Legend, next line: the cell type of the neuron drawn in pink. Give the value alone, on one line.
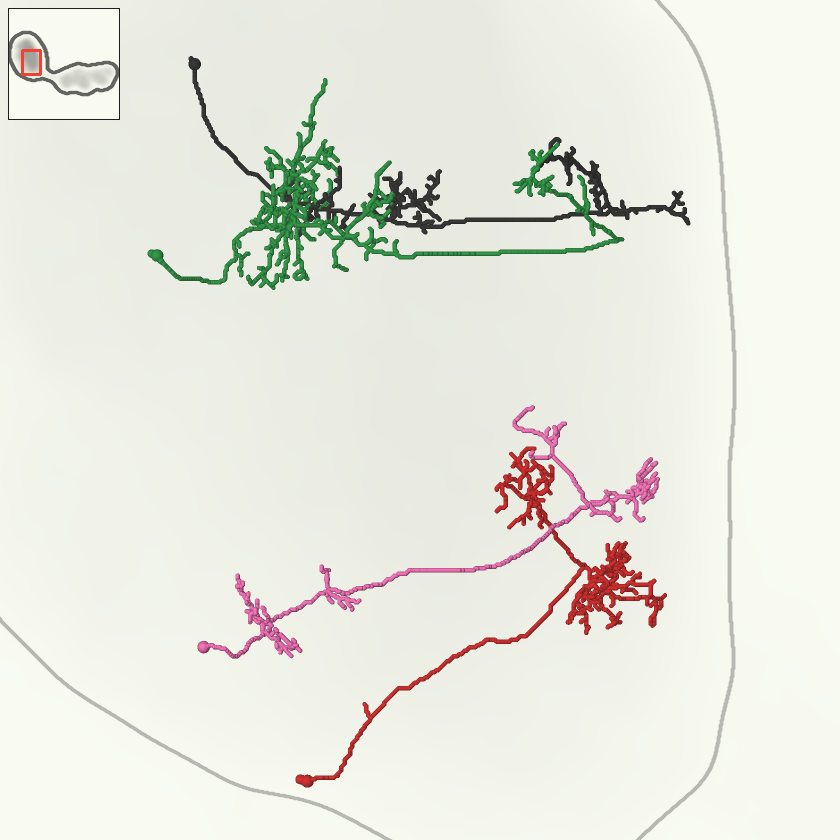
TmY4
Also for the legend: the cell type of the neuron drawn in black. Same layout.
TmY5a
